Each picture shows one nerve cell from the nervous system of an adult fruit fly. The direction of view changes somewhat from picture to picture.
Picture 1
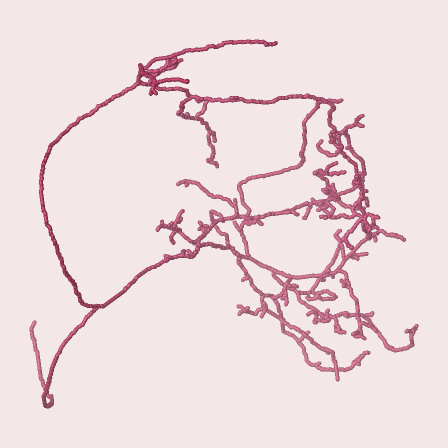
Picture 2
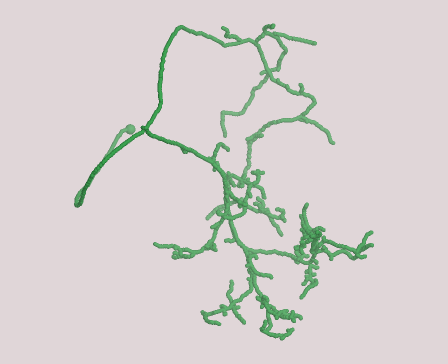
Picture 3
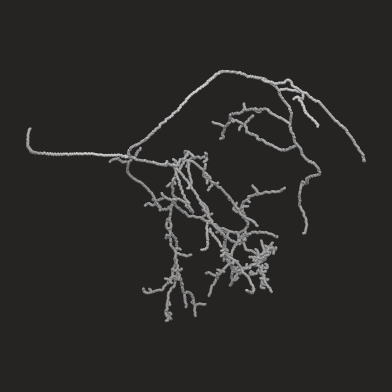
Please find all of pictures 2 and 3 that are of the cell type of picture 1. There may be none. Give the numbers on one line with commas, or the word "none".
2, 3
